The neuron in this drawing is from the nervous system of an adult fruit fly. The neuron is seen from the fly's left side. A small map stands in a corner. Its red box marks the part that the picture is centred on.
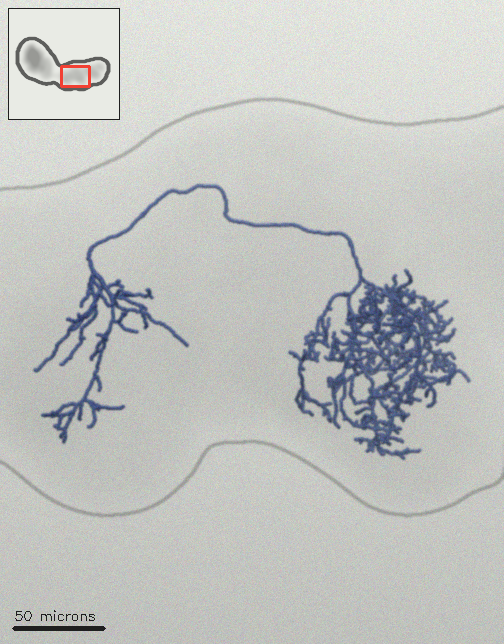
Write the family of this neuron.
hemilineage 03A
